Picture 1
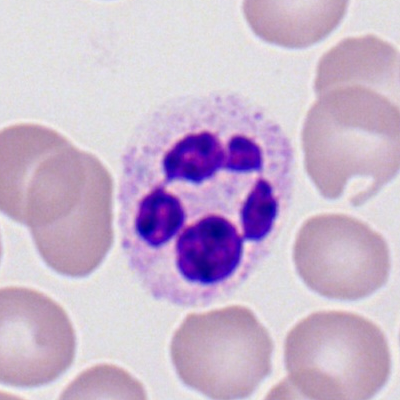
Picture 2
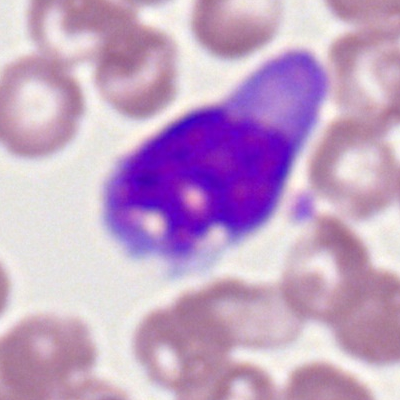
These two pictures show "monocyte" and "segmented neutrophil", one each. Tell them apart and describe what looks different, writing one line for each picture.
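In picture 1 we see a segmented neutrophil: No vacuoles are seen in the cytoplasm.
In picture 2 we see a monocyte: Several small clear vacuoles lie in the lower left part of the cell.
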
